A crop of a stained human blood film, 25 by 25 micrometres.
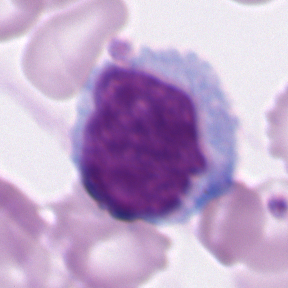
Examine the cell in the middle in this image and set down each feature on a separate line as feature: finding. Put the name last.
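Size: about 16 micrometres across
Nucleus: about 14 by 11 micrometres, set off-centre toward the left and lower part
Nuclear share: about 60% of the cell's area
Chromatin: dark purple and coarsely clumped
Cytoplasm: pale blue; see how its rim is widest on the right side
Name: monocyte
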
